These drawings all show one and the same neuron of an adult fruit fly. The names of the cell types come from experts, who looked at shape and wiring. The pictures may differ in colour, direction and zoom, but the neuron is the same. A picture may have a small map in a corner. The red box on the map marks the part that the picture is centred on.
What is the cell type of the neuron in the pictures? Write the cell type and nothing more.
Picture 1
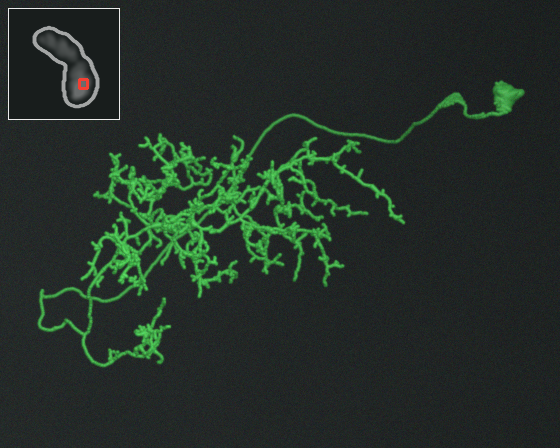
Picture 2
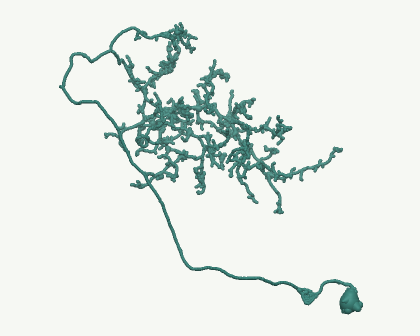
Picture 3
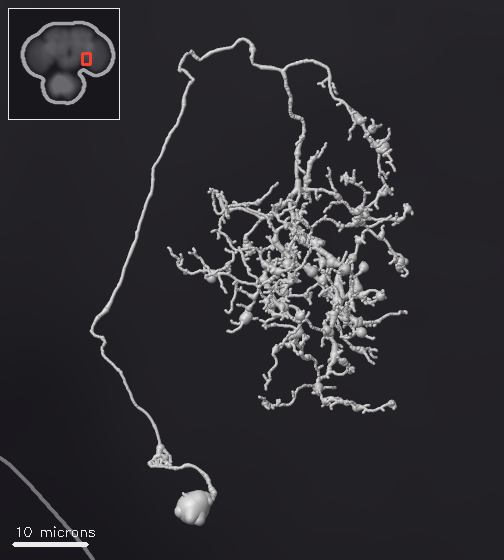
Li34a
